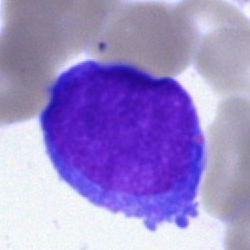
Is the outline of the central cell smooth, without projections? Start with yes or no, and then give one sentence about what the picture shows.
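No. Small rounded blebs bulge from the lower right edge of the cell.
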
